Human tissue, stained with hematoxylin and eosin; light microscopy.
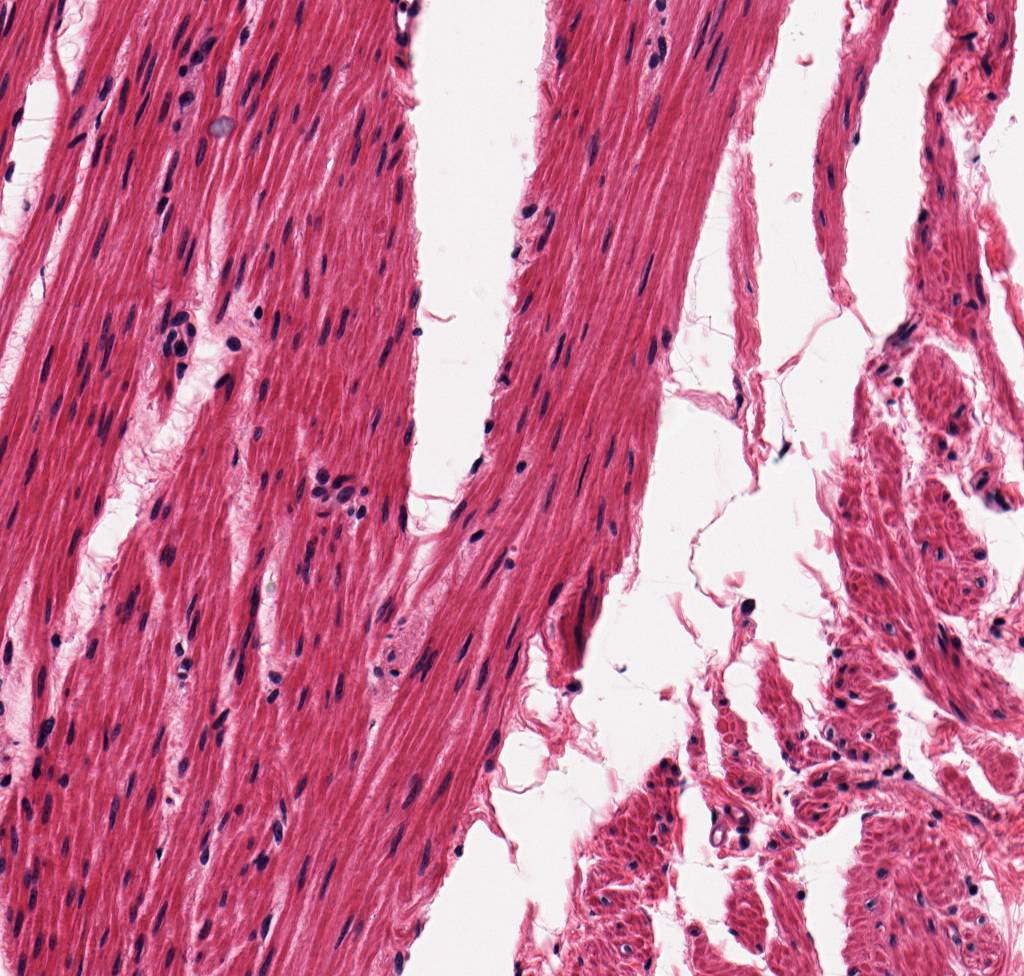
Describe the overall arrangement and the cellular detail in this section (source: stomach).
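Along these bundles, the fibres show deep pink-red, finely fibrillar cytoplasm. Their nuclei are elongated and dark, lined up with the fibres' long axis. In the lower right corner the bundles are cut across, giving many small rounded profiles. And left of centre, small clusters of round, dark nuclei sit in the clefts between bundles.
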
